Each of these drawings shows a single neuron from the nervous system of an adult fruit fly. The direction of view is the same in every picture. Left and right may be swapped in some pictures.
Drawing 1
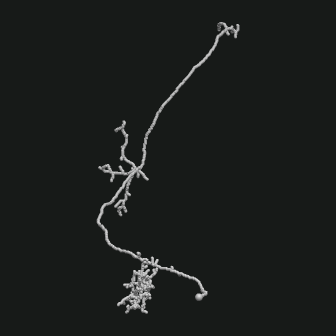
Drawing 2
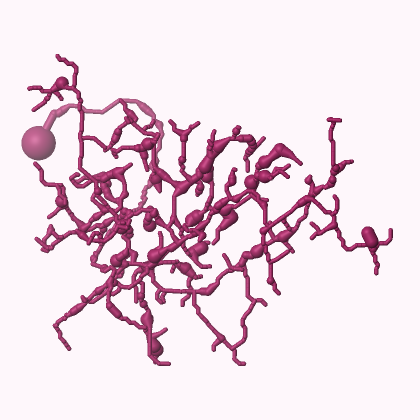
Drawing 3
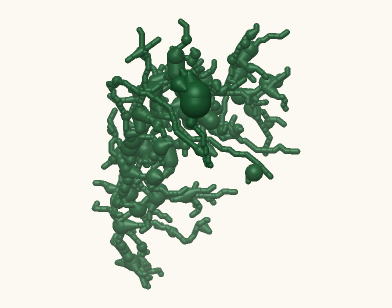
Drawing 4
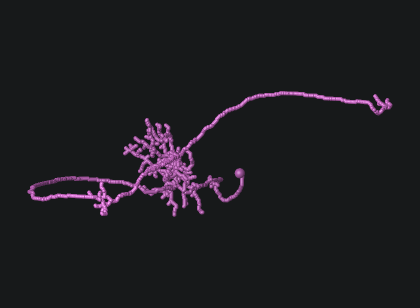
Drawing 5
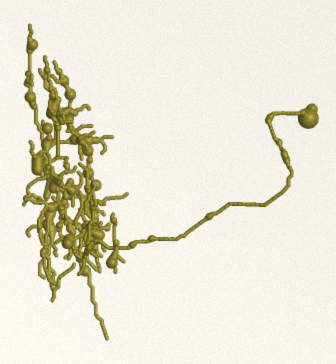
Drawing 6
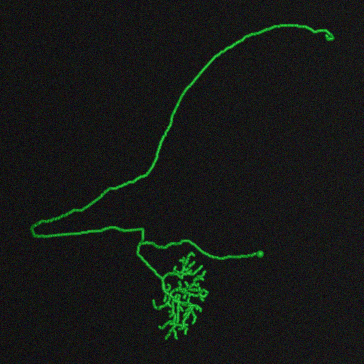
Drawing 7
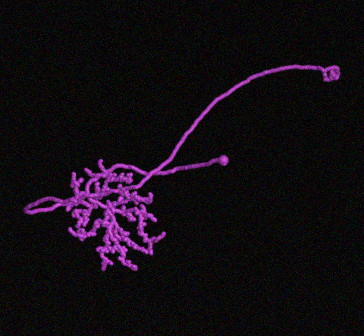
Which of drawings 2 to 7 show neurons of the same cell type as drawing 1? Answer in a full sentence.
Drawing 4 is of the same cell type.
